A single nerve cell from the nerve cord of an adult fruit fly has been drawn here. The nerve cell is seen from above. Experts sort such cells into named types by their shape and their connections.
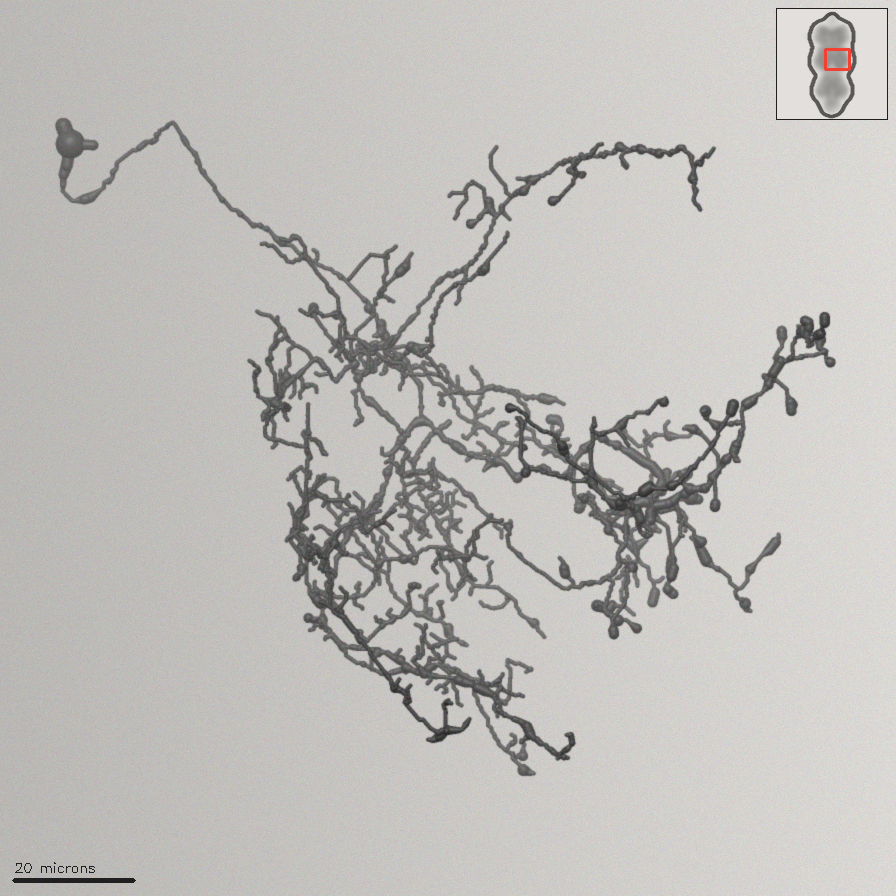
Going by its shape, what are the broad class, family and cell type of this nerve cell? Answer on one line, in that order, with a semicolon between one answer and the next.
nerve-cord intrinsic neuron; hemilineage 13B; IN13B017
